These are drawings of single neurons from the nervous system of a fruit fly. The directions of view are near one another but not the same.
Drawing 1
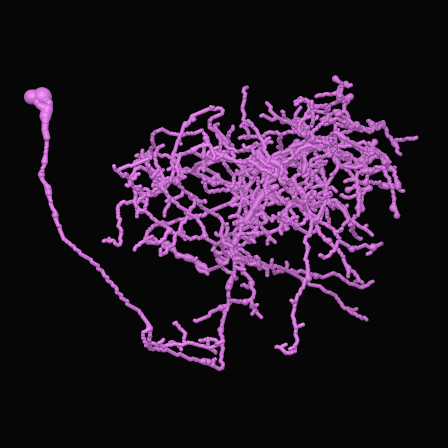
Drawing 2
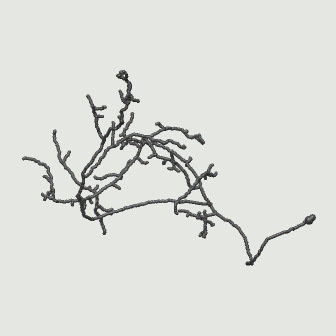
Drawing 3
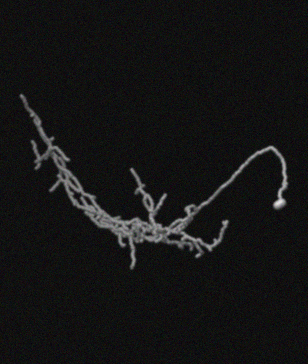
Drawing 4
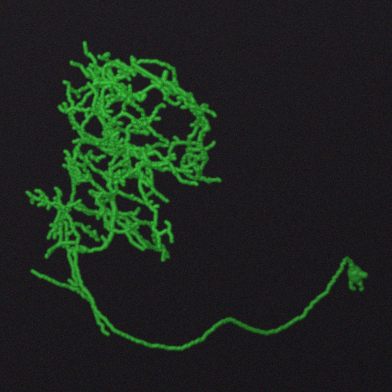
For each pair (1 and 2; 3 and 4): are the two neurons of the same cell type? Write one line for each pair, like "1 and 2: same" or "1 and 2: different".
1 and 2: different
3 and 4: different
